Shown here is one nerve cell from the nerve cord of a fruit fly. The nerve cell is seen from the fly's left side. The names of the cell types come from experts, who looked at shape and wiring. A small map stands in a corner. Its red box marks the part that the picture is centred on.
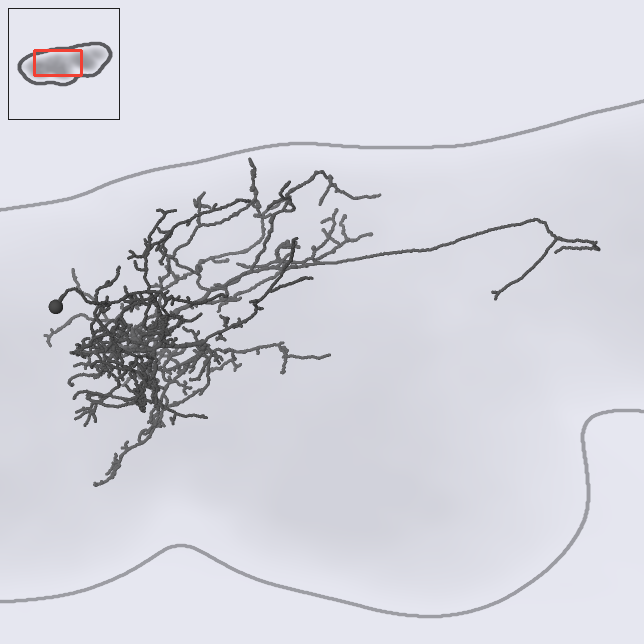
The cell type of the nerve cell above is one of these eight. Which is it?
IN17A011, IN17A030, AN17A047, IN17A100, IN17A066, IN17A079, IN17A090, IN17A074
IN17A030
